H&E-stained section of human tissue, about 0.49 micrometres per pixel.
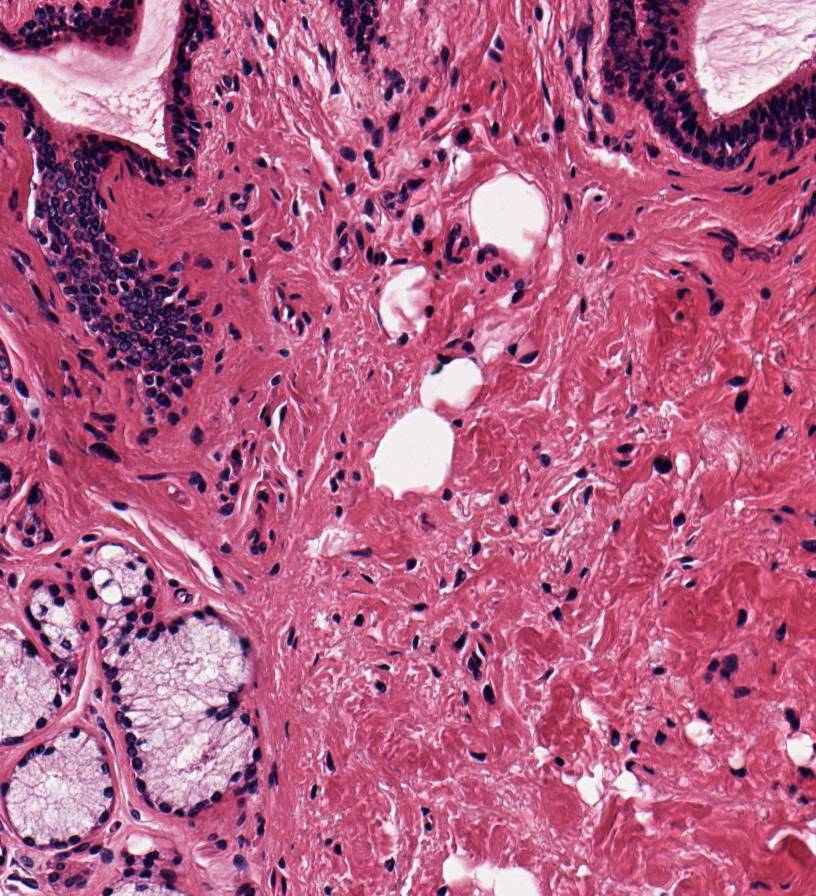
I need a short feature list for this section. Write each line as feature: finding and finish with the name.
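Layout: epithelium-lined spaces in the top corners; glands lower left; fibrous stroma centre and right
Acini: rounded, lower left, filled with pale, finely vacuolated mucous cytoplasm
Acinar nuclei: small, dark, flattened against the outer edge of each acinus
Stroma: dense pink collagen with scattered dark spindle-shaped nuclei
Name: minor salivary gland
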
